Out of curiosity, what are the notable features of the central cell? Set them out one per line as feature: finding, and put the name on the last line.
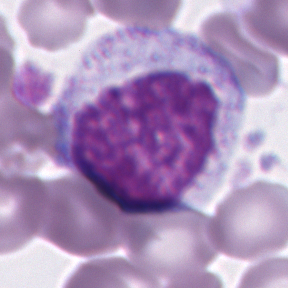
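Nucleus: toward lower part of cell
Chromatin: dark purple, clumped, paler patches between clumps
Cytoplasm: wide rim above nucleus, thin below
Granules: fine, purple-pink, scattered through cytoplasm
Cell type: myelocyte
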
